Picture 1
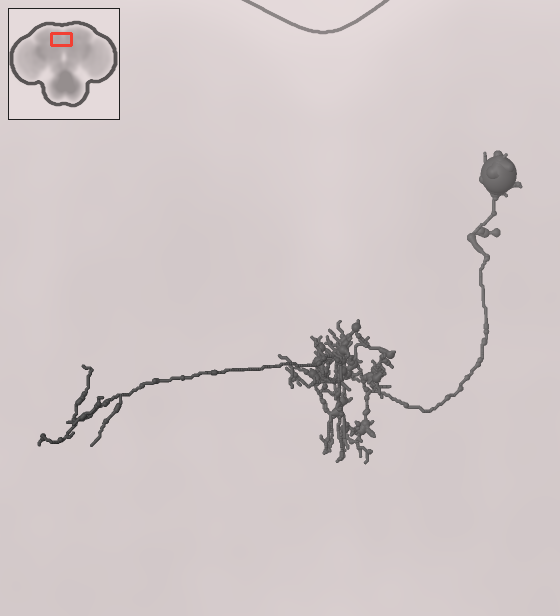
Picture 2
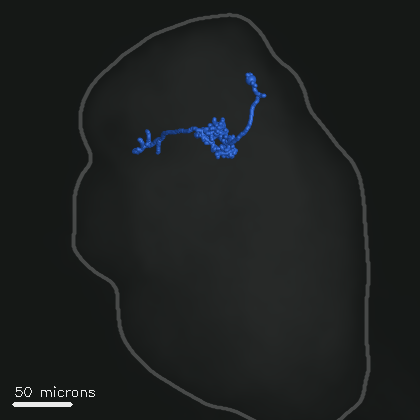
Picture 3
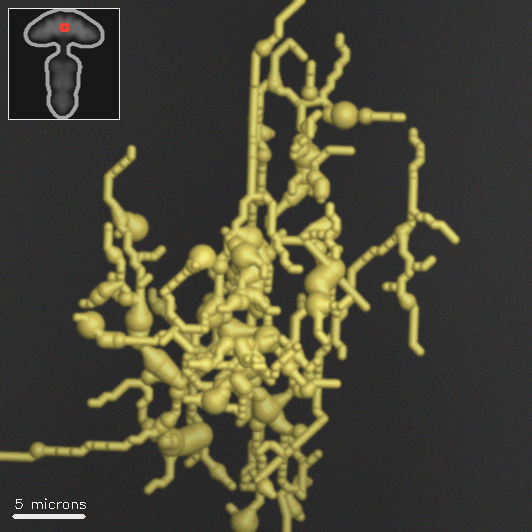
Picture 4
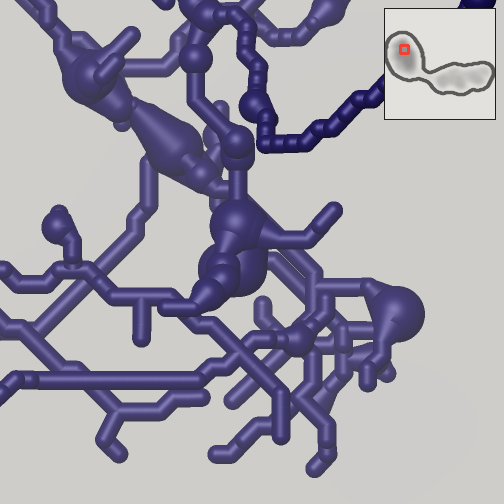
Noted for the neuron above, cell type: FC2A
